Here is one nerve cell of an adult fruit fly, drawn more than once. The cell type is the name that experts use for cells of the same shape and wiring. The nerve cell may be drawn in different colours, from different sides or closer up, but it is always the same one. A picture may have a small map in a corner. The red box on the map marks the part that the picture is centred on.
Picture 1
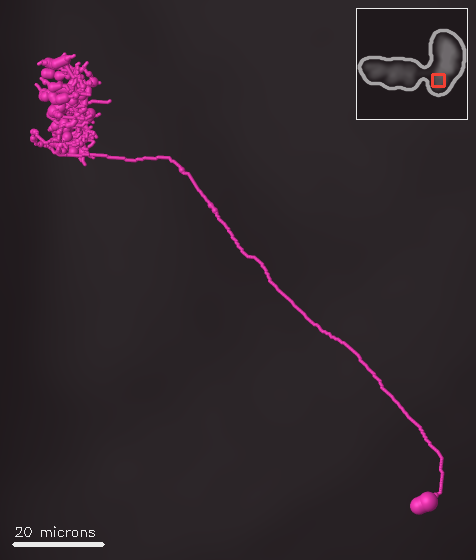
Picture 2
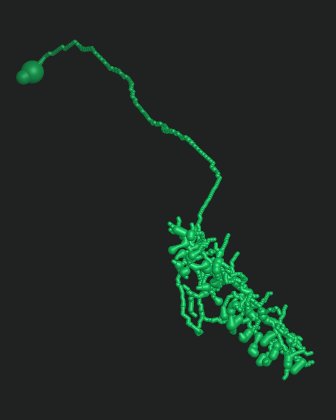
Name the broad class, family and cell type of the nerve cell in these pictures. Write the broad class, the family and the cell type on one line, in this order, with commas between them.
optic-lobe intrinsic neuron, LPi, LPi34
